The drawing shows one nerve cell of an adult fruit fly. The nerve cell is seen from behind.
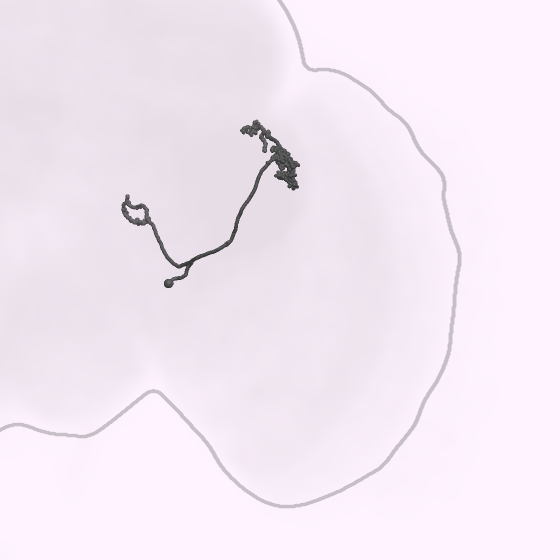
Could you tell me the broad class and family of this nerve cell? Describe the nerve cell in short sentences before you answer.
As drawn here it is about as wide as it is tall. This is a visual projection neuron. The family is LLPC.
